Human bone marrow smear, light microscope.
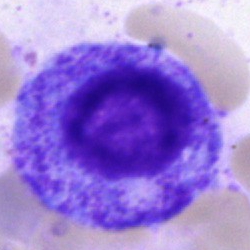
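Promyelocyte in the centre of the field. First, the nucleus stains deep purple, with a paler area in its middle. Next, the cytoplasm is pale bluish-lilac. Last, that cytoplasm holds many coarse purple granules, spread all around the nucleus.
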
